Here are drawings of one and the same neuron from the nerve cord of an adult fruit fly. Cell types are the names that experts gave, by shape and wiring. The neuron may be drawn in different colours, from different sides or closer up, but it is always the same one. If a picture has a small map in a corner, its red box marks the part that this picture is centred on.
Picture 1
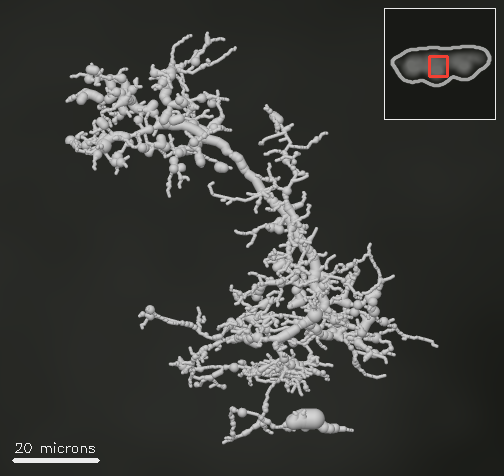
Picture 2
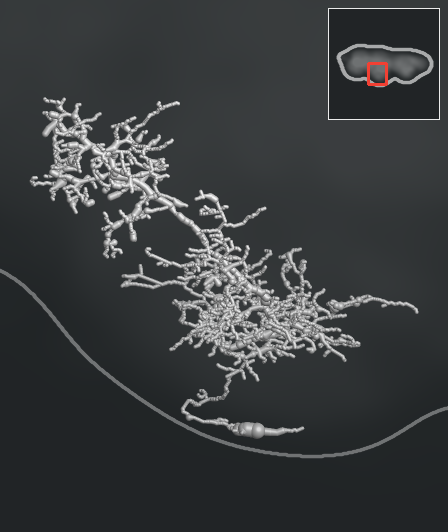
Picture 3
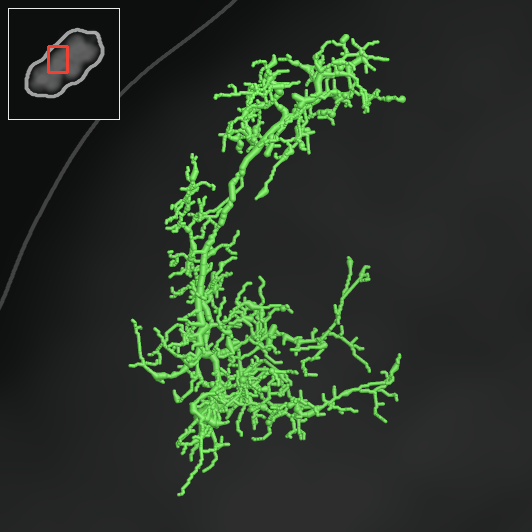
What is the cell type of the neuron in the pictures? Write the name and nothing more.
IN13A021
